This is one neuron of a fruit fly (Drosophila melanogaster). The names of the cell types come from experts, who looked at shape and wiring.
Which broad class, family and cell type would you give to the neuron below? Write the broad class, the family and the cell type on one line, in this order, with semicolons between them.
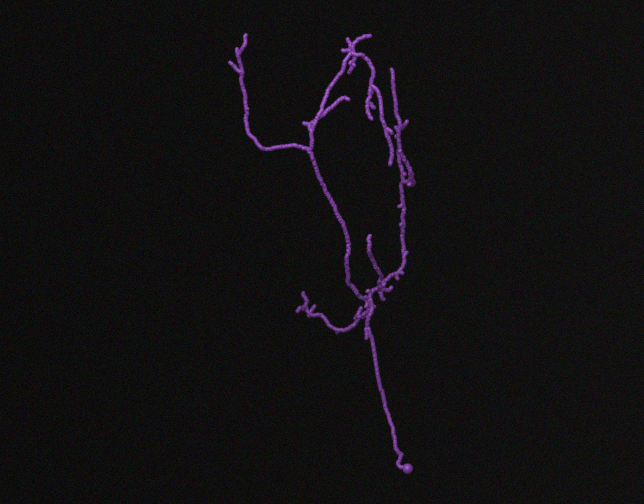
nerve-cord intrinsic neuron; hemilineage 03B; IN03B091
